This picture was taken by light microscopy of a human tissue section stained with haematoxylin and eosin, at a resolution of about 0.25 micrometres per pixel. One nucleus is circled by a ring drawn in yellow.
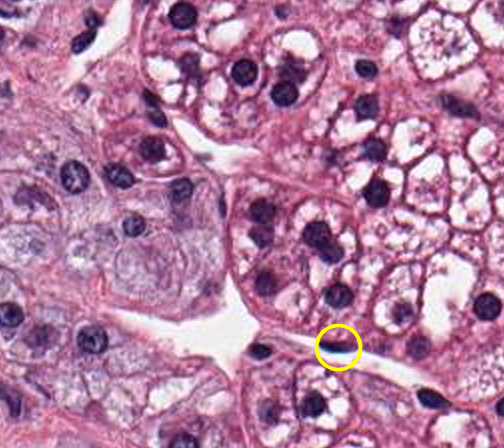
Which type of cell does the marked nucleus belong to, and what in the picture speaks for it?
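This is an endothelial cell. The nucleus is flat and elongated, stretched out lengthwise rather than round like the nuclei of the neighbouring cells. The nucleus is darker and more solidly stained than the larger, rounder nuclei in the surrounding cells, with no visible inner detail. It lies along the edge of a narrow, pale, slit-like space (a small vessel lumen) that runs between groups of larger cells with pale, bubbly cytoplasm. Almost no cytoplasm can be made out around the nucleus; the cell is only a thin line lining the slit.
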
